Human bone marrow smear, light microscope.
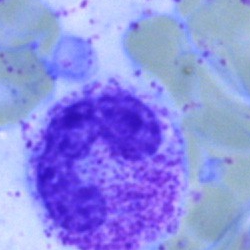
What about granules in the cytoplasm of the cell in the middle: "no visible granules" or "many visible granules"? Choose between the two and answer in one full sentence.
What is seen in the cytoplasm of this cell is many granules.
